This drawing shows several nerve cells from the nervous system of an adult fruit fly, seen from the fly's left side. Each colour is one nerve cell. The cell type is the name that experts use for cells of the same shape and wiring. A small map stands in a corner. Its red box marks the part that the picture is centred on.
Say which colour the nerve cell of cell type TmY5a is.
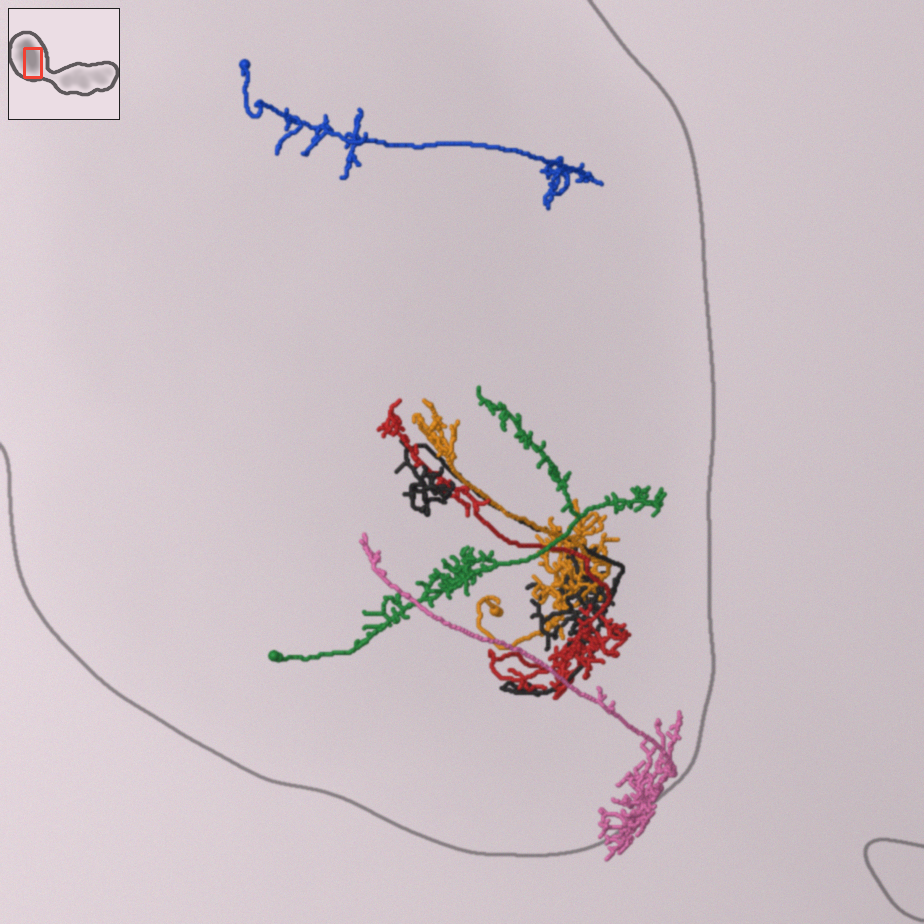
green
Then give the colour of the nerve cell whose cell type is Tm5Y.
blue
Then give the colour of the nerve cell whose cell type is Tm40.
black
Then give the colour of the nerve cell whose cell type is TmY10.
pink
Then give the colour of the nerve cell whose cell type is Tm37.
red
